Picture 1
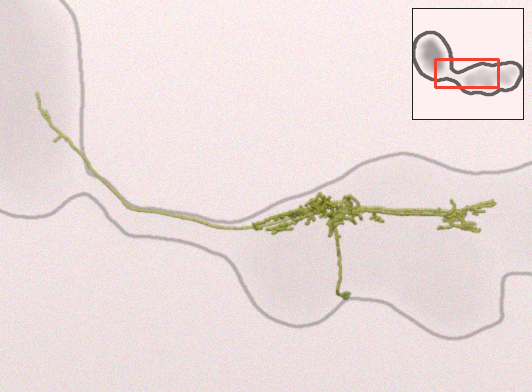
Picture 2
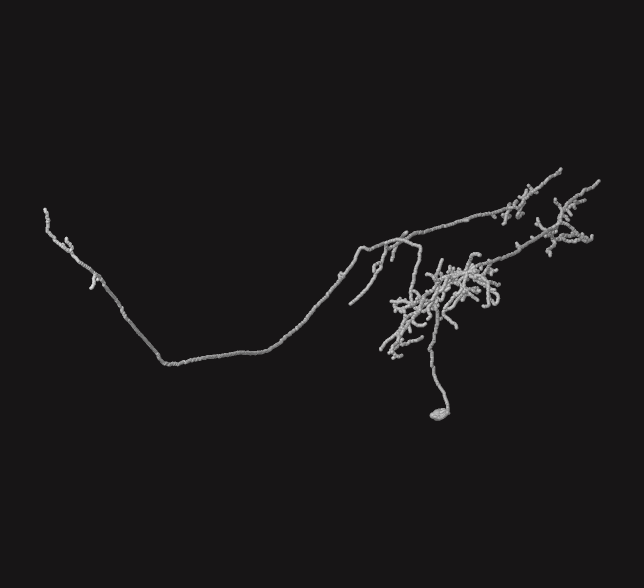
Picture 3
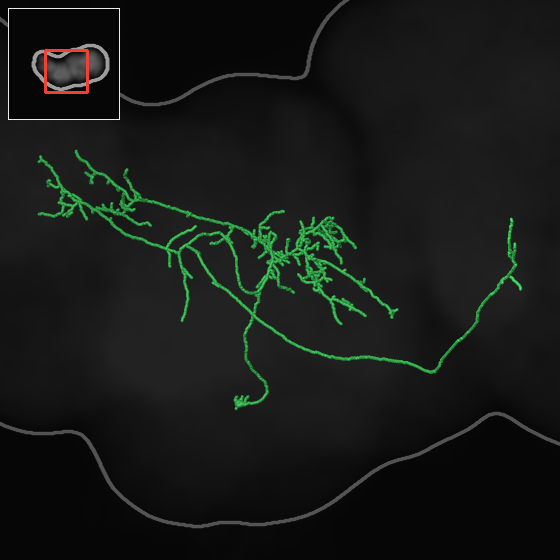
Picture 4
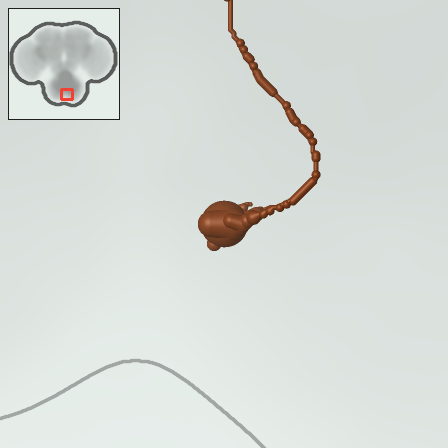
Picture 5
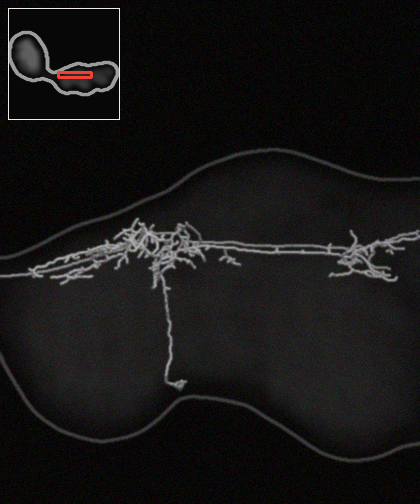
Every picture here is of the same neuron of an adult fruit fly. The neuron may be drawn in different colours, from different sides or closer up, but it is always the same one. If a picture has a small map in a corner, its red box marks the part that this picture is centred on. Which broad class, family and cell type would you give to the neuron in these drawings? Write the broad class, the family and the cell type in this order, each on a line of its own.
ascending neuron
hemilineage 06A
AN06A018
